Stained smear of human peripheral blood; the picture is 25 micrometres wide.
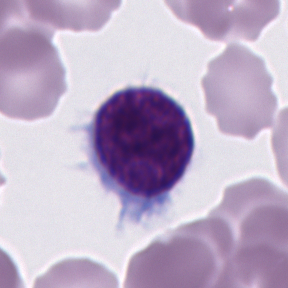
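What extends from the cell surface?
Fine hair-like projections, most numerous along the lower left, which is also where the cytoplasm is widest beside the nucleus.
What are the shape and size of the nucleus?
Round and unlobed, about 9 micrometres across, filling about 80% of the area of a cell that measures about 12 by 10 micrometres.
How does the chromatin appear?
Dark purple and densely packed.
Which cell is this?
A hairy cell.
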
